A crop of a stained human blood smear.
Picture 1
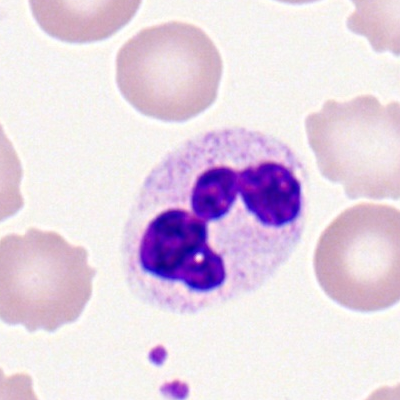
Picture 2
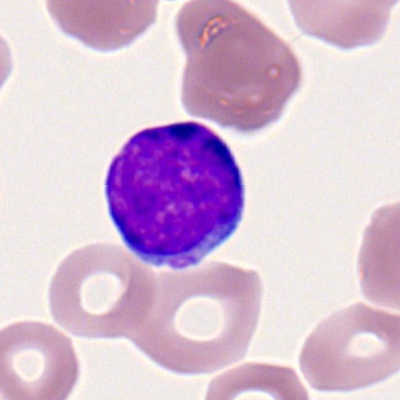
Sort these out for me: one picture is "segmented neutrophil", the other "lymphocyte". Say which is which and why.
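First, the assignment: picture 1 is the segmented neutrophil, picture 2 the lymphocyte. Outline: both cells are round and smooth-edged. Nucleus: three lobes in the segmented neutrophil; in the lymphocyte, a nucleus filling nearly the whole cell.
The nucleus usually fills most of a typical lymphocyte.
Chromatin: dense, dark purple and clumped in the neutrophil; dark purple and coarsely clumped in the lymphocyte.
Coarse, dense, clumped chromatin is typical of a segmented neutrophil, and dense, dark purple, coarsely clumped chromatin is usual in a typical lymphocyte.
Nucleoli: none visible in either. Cytoplasm: plentiful and pale pinkish-lilac in the neutrophil; in the lymphocyte, a thin crescent mostly along the lower edge.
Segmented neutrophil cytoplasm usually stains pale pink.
Granules: fine, faint lilac ones scattered through the neutrophil's cytoplasm; none in the lymphocyte's.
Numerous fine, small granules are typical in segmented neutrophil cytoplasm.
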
